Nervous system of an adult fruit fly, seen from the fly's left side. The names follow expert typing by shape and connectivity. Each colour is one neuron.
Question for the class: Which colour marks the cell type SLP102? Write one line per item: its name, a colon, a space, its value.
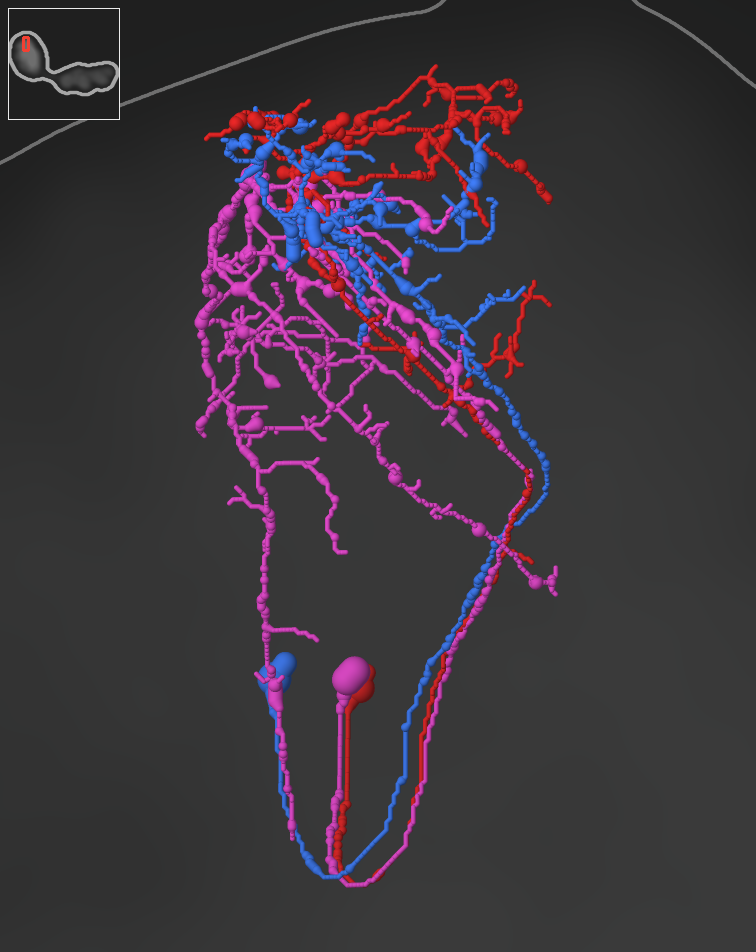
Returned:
colour: red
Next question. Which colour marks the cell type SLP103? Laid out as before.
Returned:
colour: magenta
